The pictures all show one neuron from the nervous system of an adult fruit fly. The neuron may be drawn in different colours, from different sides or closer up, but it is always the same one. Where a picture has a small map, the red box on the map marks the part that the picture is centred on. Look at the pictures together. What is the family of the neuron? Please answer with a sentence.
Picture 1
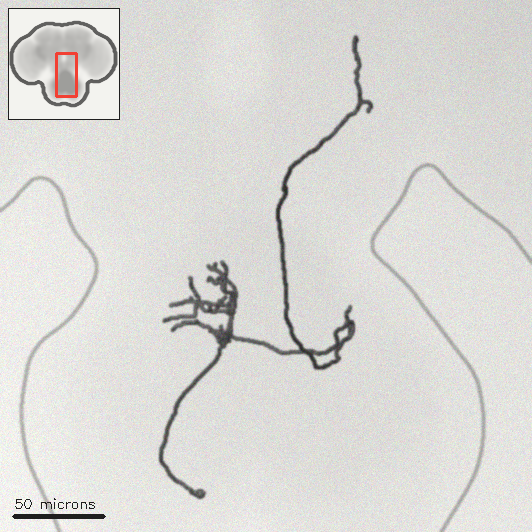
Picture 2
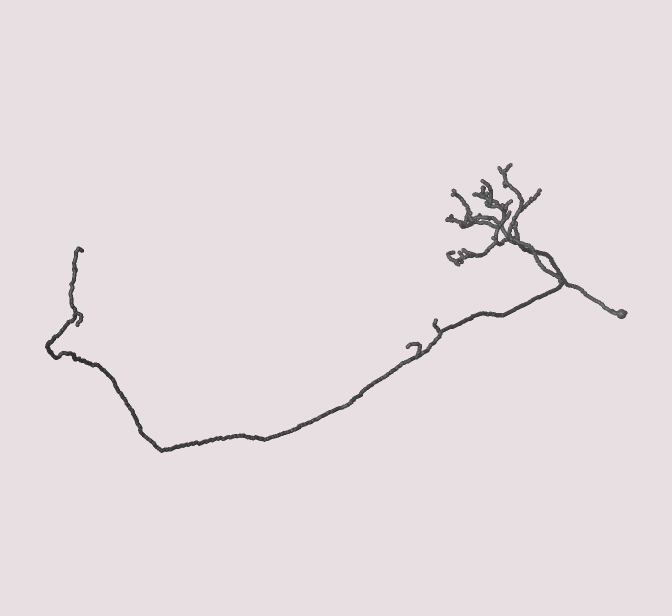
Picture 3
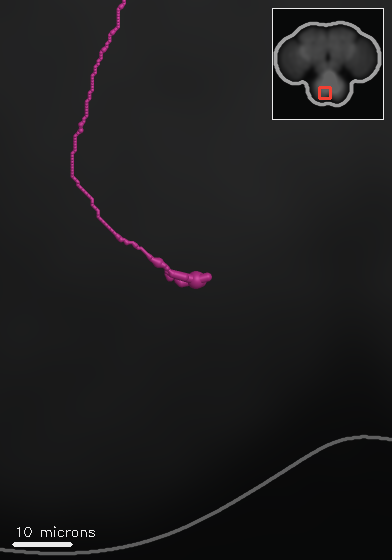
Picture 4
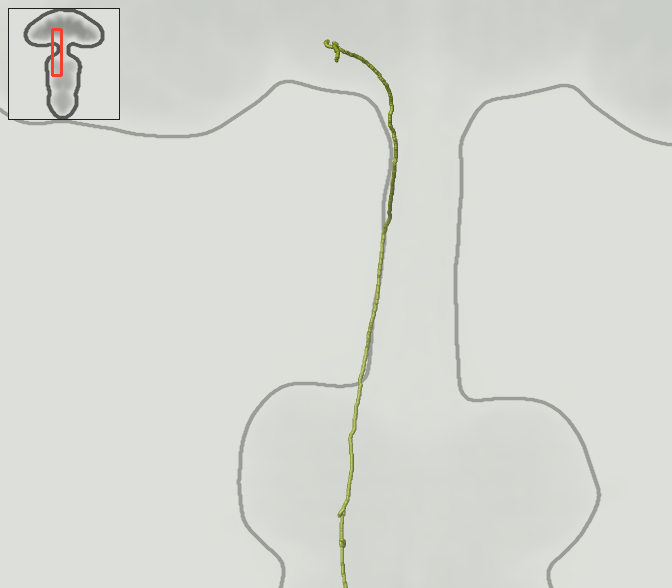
The family is hemilineage 07B.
